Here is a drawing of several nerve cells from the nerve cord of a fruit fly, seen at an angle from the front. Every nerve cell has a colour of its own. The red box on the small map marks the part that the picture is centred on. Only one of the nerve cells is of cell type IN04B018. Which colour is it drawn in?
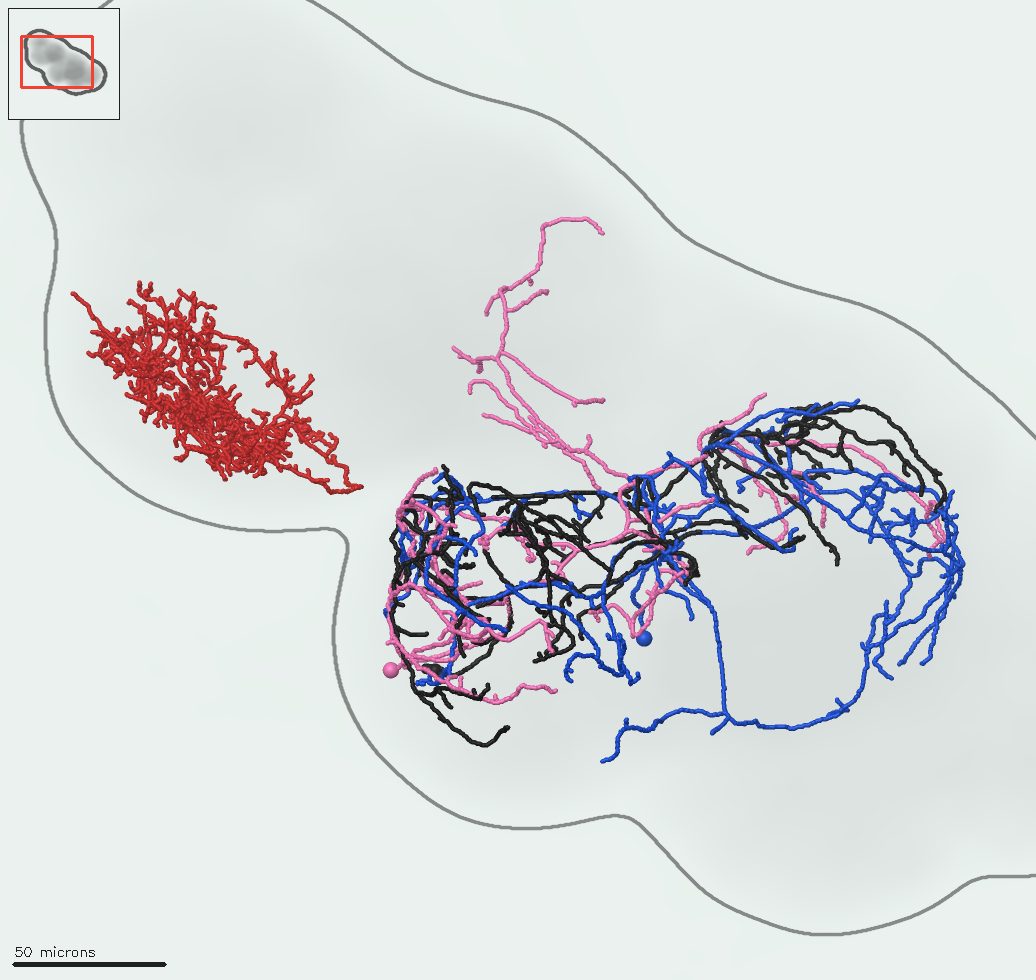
black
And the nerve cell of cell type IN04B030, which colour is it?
pink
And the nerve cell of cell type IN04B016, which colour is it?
blue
